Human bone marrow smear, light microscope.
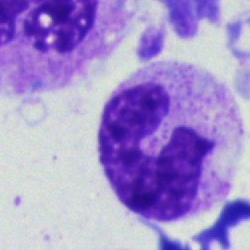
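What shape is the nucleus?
Kidney-shaped, deeply indented on its right side.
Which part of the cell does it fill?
The left and lower part.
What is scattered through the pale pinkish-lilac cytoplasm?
Fine pink-purple granules.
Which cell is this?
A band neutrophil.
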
